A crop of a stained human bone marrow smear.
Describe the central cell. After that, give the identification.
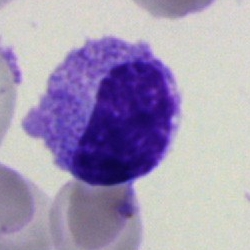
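Look first at the nuclear chromatin: dark purple and dense. To the left of the nucleus lies a moderate rim of pale lilac cytoplasm, speckled with fine purple granules. Along the left edge of the cell, small blunt blebs project outward. This cell is a myelocyte.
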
